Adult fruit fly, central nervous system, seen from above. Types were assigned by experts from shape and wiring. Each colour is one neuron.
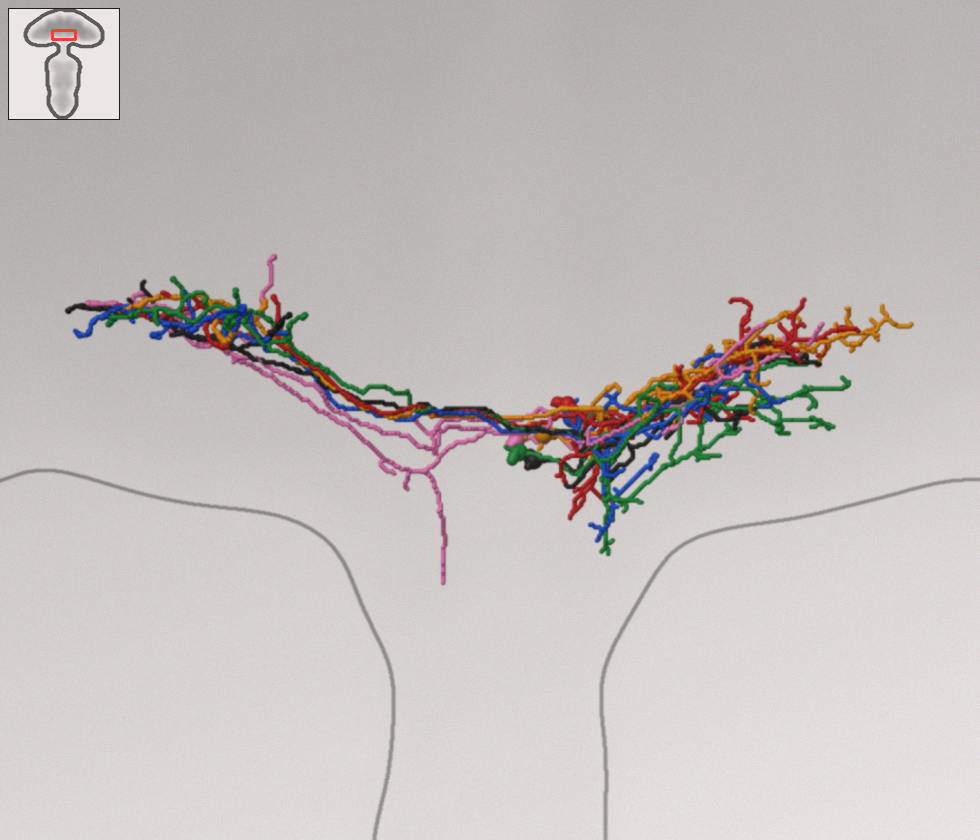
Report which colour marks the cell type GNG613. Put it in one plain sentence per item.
The colour is green.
